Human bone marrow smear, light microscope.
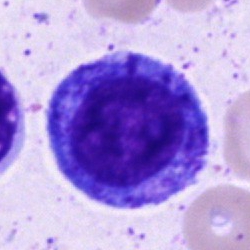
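Promyelocyte, middle cell, stained marrow smear. Outline round, edge slightly uneven. Cytoplasm deep blue, without large coarse granules. Red cells close on the right, not touching.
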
